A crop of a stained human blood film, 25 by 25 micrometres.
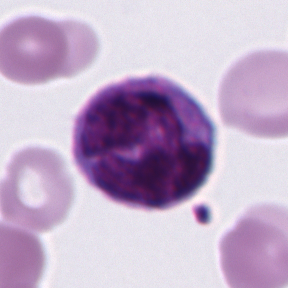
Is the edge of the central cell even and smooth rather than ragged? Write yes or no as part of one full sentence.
Yes, the outline of the cell is smooth.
